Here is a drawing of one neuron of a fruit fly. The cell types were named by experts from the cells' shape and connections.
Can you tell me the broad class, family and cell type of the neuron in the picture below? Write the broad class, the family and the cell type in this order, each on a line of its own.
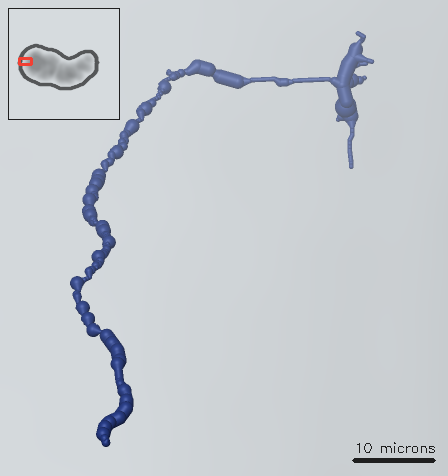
optic-lobe intrinsic neuron
L
L3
